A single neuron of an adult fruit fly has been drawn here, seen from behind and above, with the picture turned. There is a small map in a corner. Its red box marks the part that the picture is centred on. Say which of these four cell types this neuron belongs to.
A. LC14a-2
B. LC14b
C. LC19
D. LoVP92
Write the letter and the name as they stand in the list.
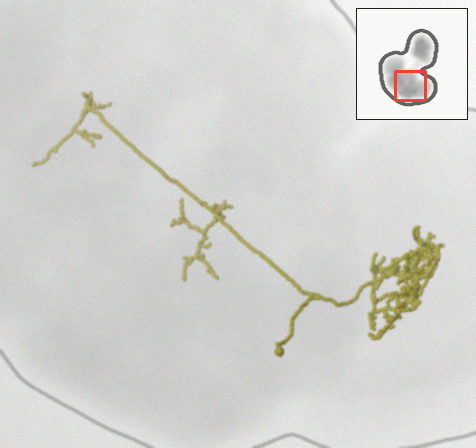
D. LoVP92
